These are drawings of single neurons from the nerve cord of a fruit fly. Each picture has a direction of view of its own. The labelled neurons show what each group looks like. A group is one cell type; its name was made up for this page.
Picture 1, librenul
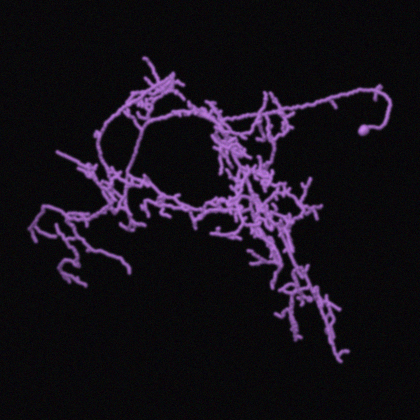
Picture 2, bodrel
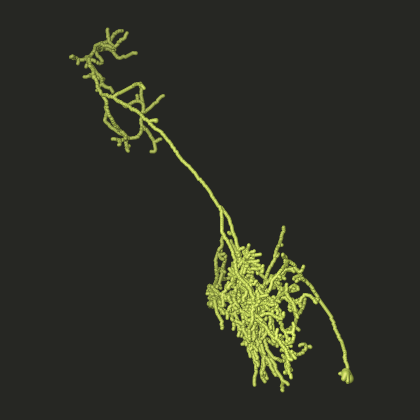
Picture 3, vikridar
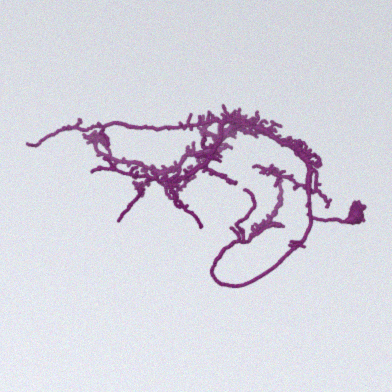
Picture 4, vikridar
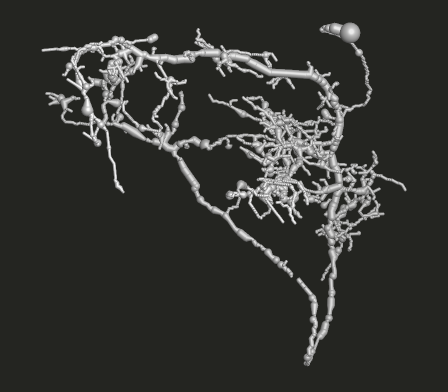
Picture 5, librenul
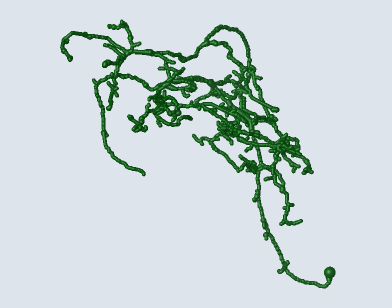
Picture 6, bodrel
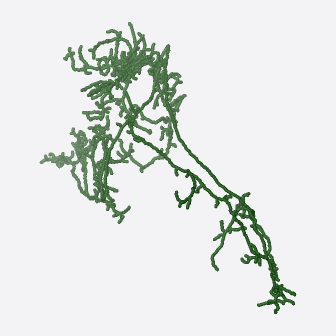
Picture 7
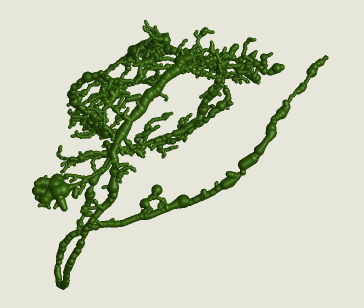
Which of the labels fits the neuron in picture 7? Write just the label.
vikridar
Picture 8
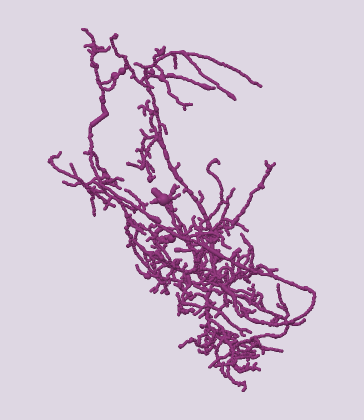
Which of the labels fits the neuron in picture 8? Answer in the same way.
vikridar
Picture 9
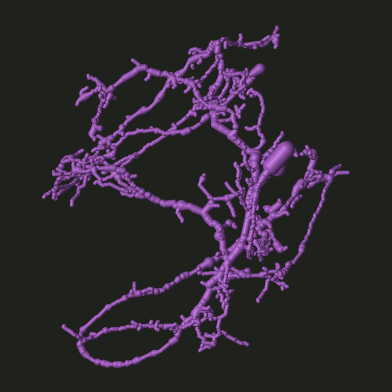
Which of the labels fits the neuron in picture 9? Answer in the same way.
vikridar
